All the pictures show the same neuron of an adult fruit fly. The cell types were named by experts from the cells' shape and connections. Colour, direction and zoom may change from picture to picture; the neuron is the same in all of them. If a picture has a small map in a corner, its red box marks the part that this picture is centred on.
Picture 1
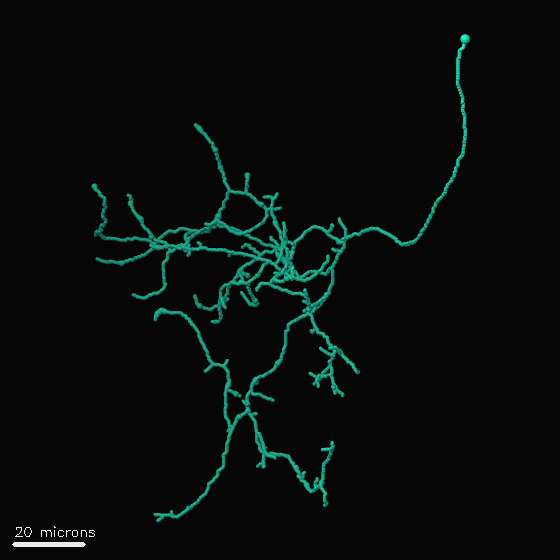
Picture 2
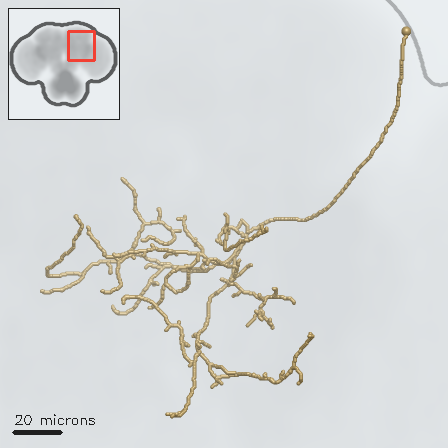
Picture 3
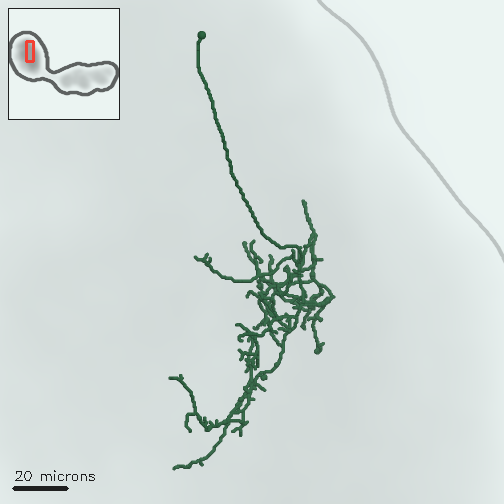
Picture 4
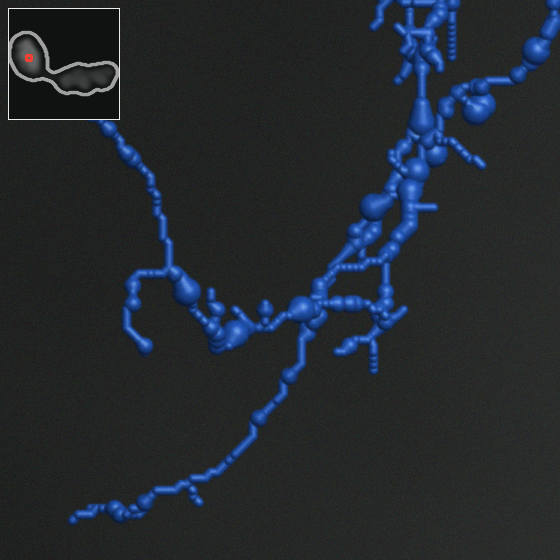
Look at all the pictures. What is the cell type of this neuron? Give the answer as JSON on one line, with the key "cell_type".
{"cell_type": "PLP099"}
